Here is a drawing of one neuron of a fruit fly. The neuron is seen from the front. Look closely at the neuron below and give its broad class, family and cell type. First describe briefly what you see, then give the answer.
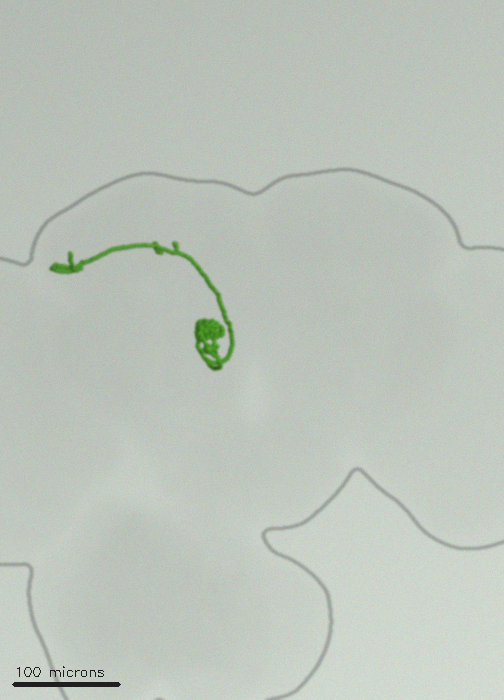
The cell body is in the middle of the picture. From left to right in the picture it spans about 170 microns. Its broad class is central-brain intrinsic neuron. Its family is hemilineage ALad1. Its cell type is D_adPN.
